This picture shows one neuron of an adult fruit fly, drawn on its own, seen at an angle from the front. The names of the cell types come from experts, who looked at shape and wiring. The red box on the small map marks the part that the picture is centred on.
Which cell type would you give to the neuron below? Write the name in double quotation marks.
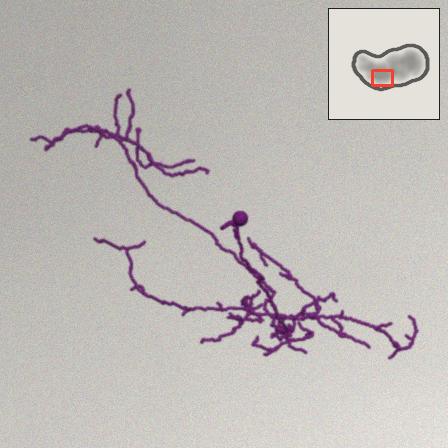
"IN09B054"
